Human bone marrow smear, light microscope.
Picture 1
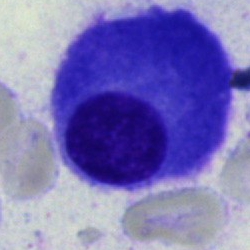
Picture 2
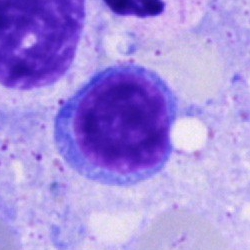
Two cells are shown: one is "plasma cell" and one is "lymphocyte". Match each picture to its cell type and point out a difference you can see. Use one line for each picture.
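The cell in picture 1 is a plasma cell. The cytoplasm is abundant and covers more area than the nucleus.
The cell in picture 2 is a lymphocyte. The nucleus fills most of the cell.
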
